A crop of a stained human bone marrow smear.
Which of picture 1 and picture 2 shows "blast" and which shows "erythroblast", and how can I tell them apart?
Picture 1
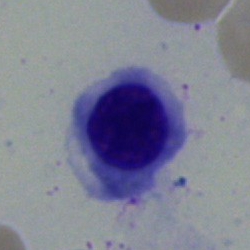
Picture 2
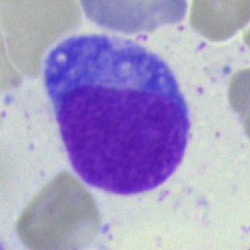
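Picture 1 shows an erythroblast; picture 2 shows a blast. The erythroblast has an irregular outline with bulging, scalloped margins, whereas the blast has an oval outline with a smooth edge. In the erythroblast the band of cytoplasm is broader on the lower-left side of the nucleus than on the upper-right side, and the cytoplasm is blue. Its nucleus stains dark purple and has dense chromatin.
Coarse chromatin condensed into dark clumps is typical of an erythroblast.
The cytoplasm of the blast holds a few small clear vacuoles. Neither cell shows any granules in its cytoplasm. Small purple specks are scattered in the background around the blast.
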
